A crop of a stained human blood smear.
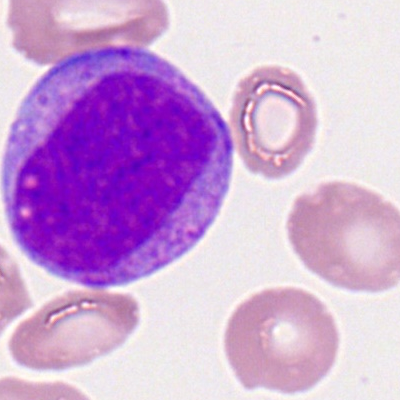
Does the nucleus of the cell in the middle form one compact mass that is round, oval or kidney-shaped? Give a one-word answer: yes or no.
Yes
